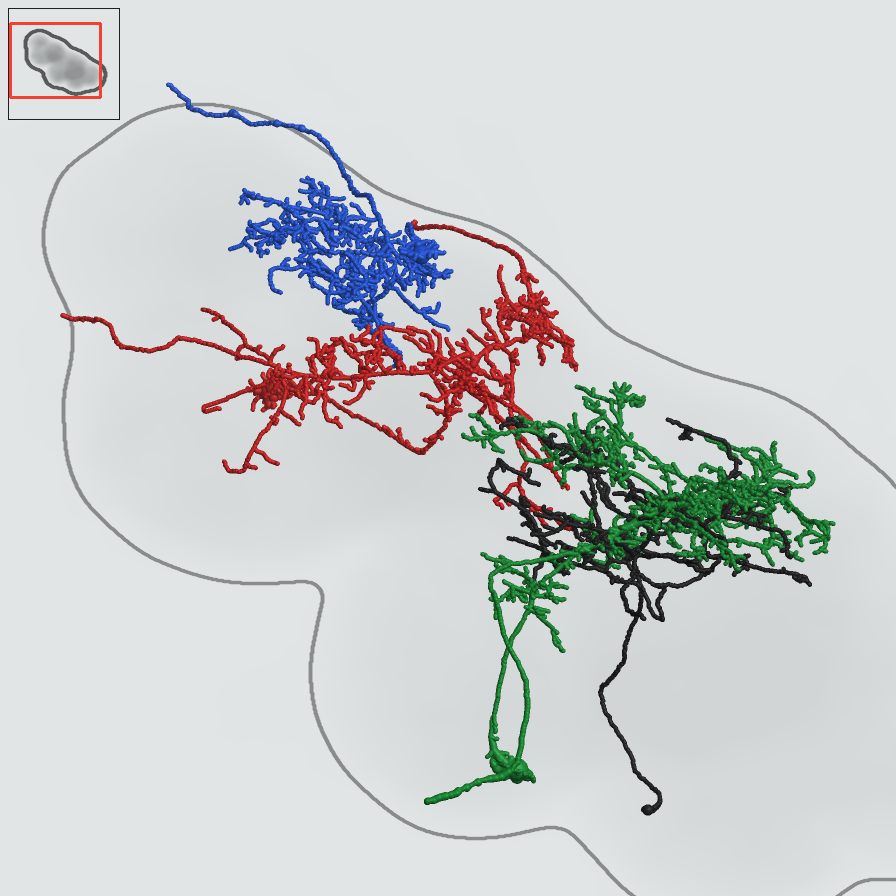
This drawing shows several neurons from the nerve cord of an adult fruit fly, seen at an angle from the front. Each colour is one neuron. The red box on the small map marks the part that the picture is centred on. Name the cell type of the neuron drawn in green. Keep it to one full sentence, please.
The neuron belongs to cell type hg2 MN.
